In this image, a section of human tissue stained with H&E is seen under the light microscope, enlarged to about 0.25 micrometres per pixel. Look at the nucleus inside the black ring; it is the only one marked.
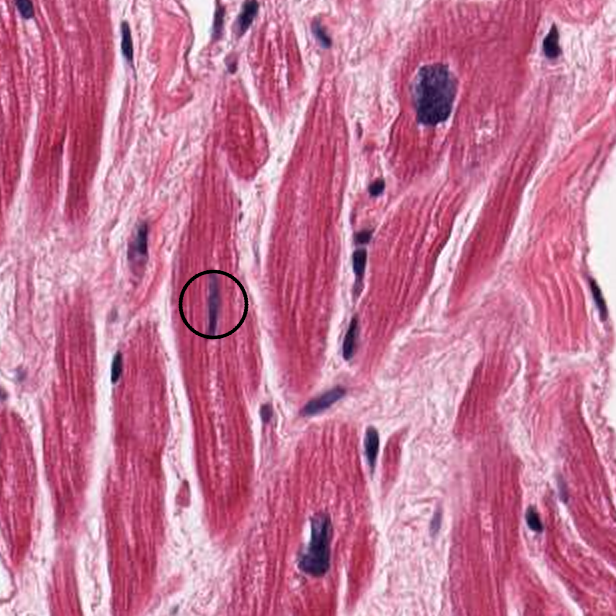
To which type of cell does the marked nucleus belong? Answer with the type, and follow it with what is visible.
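The marked cell is a cardiomyocyte. The nucleus is a slender, elongated rod, and it is much smaller than the large, dark, irregular nuclei elsewhere in the field. The nucleus stains fairly evenly dark purple and sits in the middle of the cell's width, with its long axis along the cell's length. The cytoplasm is abundant and deep pink-red, with fine lengthwise streaks running parallel to the nucleus. The cell is a long band lying side by side with similar pink bands that run the same way, separated from them by pale, loose, wispy tissue.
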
